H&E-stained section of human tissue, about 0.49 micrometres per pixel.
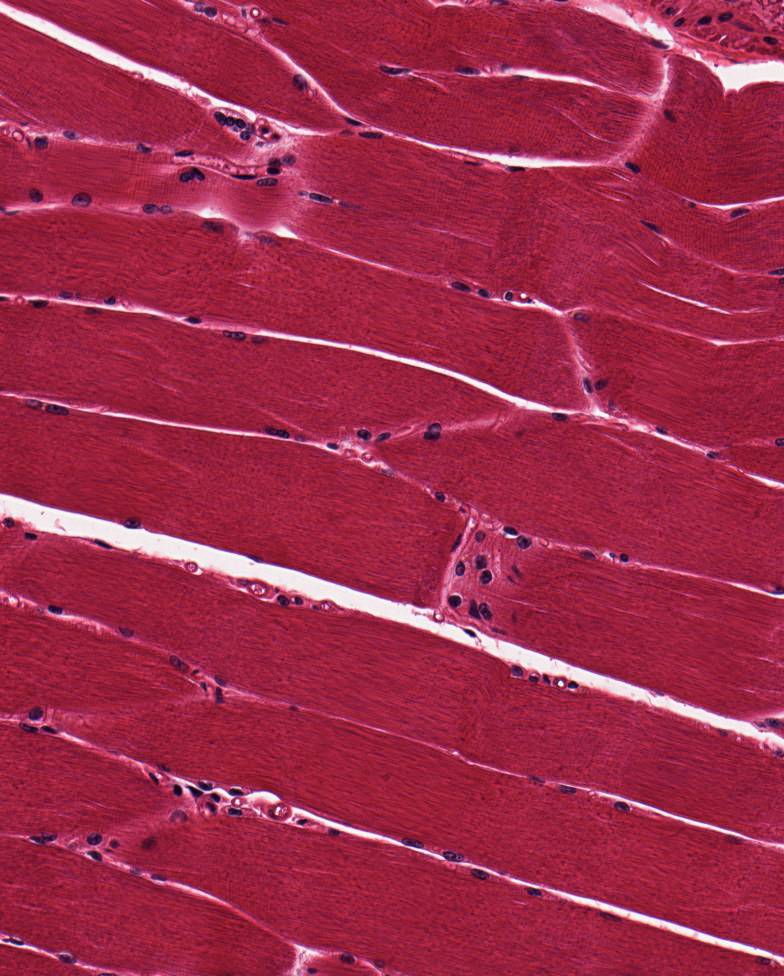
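Skeletal muscle. Long, parallel muscle fibres fill the whole field, running left to right with a gentle downward slope. Their cytoplasm stains a deep, even pink-red. The small, dark, flattened nuclei lie at the edges of the fibres rather than in their centres. Only thin, sparse strands of connective tissue separate the fibres.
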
